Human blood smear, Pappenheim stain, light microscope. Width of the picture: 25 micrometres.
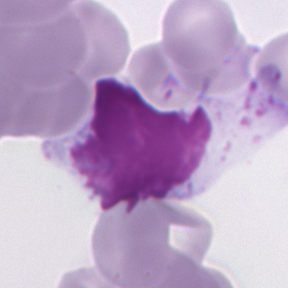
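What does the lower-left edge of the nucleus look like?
It is ragged and frayed.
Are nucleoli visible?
No, none can be seen.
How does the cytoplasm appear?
Very pale, almost colourless, spreading mainly to the right of the nucleus.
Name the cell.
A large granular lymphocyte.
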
